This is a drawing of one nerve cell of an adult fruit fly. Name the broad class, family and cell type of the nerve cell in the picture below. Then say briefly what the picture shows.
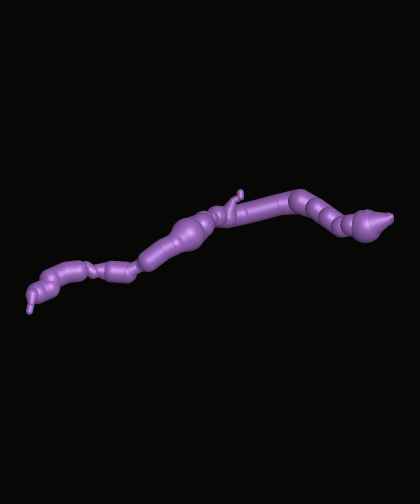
This is a photoreceptor or other optic-lobe sensory neuron. Its family is called class visual. It is of cell type R1-R6. The drawing shows no cell body. There are a dozen or fewer branch ends.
